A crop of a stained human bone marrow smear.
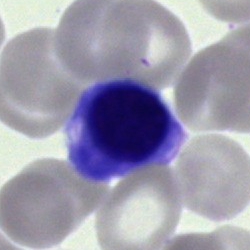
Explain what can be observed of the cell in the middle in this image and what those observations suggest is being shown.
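In the cell in the middle, the cytoplasm is a deep blue colour and is widest on the lower-left side. No granules are visible in the cytoplasm, and no nucleoli can be seen in the nucleus. This cell is an erythroblast.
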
